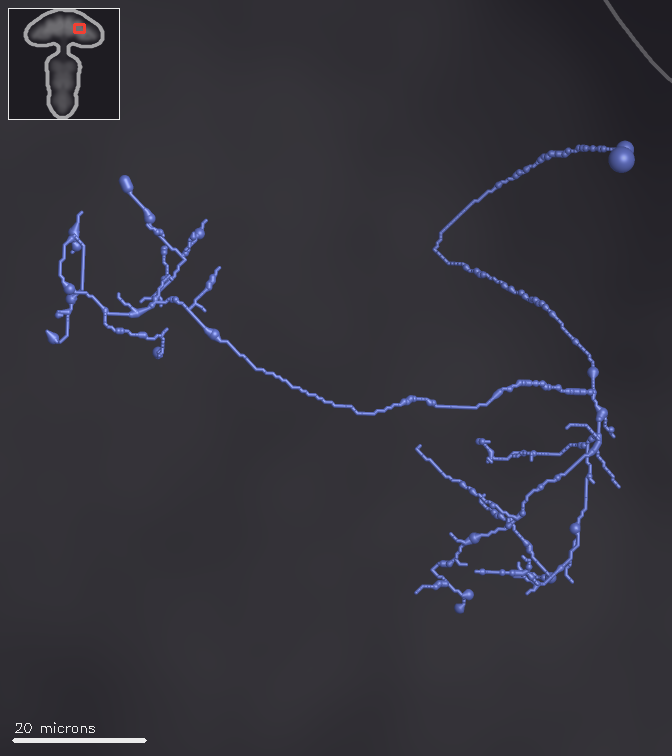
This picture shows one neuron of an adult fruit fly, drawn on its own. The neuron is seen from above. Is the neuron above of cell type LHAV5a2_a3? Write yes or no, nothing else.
no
